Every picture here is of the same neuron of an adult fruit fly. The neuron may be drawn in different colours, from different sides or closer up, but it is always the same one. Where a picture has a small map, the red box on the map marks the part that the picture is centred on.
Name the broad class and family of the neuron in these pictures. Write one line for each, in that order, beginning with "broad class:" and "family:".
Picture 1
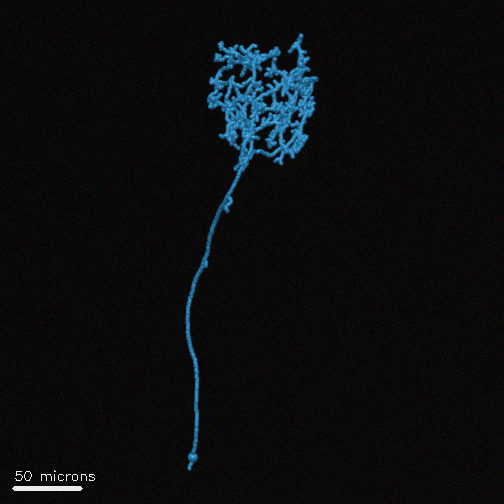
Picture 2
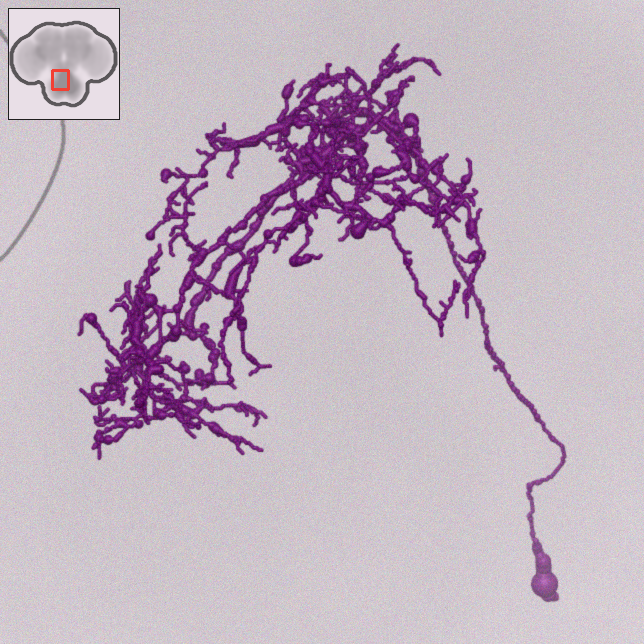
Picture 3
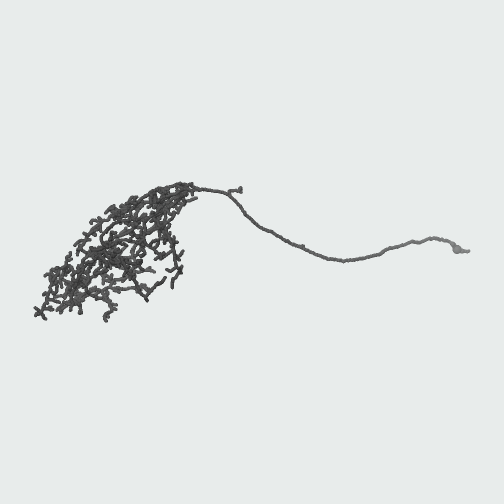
broad class: nerve-cord intrinsic neuron
family: hemilineage 06B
